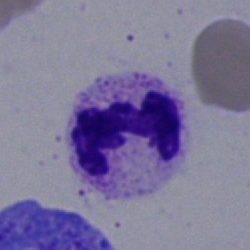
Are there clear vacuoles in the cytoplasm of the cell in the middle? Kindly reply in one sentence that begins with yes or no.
No, vacuoles cannot be seen anywhere in its cytoplasm.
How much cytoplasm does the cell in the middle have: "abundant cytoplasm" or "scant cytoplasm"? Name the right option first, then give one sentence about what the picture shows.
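Abundant cytoplasm. The cytoplasm is plentiful and pale pinkish-lilac.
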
